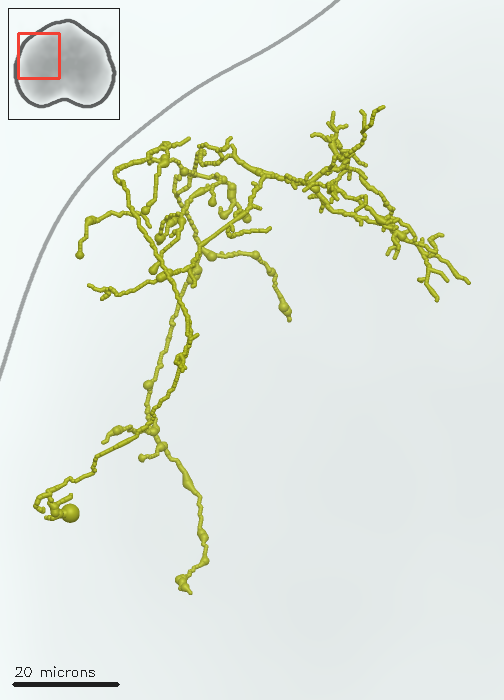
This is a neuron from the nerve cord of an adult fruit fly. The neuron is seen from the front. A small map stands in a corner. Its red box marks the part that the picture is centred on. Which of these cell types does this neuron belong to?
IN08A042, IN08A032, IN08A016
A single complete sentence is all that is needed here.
To this neuron applies the cell type name IN08A042.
